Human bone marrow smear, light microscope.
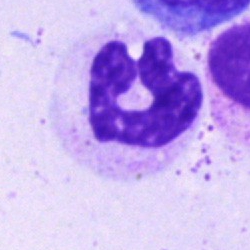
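Segmented neutrophil in a stained human bone marrow smear. Its nucleus bends into a U shape around a pale central space and has a narrow notch in its top edge. The cytoplasm forms a rim, widest below the nucleus, holding fine, faint pink granules.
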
